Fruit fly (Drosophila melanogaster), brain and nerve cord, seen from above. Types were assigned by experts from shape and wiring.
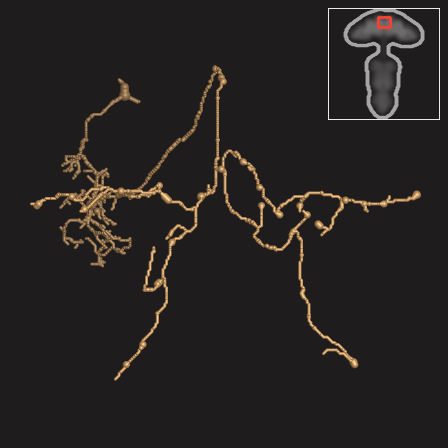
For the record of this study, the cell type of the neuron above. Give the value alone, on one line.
FLA002m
